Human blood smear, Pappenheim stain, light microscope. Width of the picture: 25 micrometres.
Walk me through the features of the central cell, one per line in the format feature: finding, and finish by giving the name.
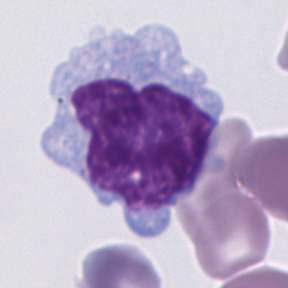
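Cell size: roughly 18 by 15 micrometres
Nucleus size: roughly 13 by 11 micrometres, about 50% of the cell's area
Nucleus position: off toward the lower right
Nuclear top: notched in the middle of the upper edge, so it looks folded and two-humped
Chromatin: fine and lacy, not coarse dark clumps
Cytoplasm: several small pale spots, easiest to see above the nucleus
Bottom edge: a rounded bulge of cytoplasm sticking out below the nucleus
Name: monocyte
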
